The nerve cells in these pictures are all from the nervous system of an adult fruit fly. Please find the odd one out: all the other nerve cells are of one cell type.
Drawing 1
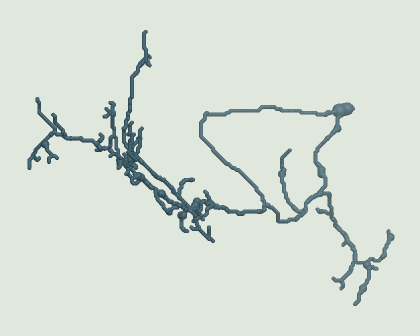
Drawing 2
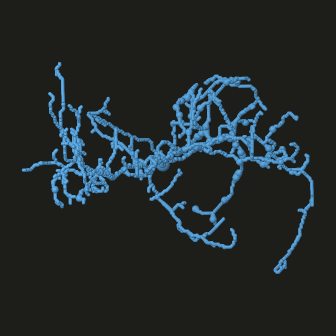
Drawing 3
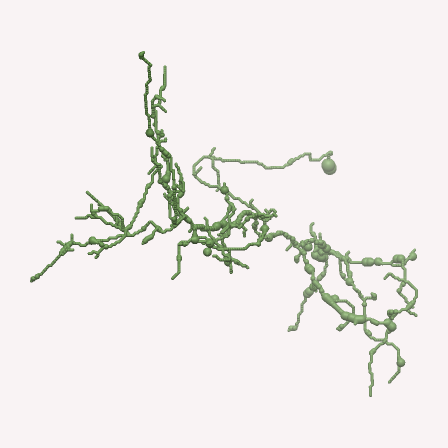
Drawing 1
